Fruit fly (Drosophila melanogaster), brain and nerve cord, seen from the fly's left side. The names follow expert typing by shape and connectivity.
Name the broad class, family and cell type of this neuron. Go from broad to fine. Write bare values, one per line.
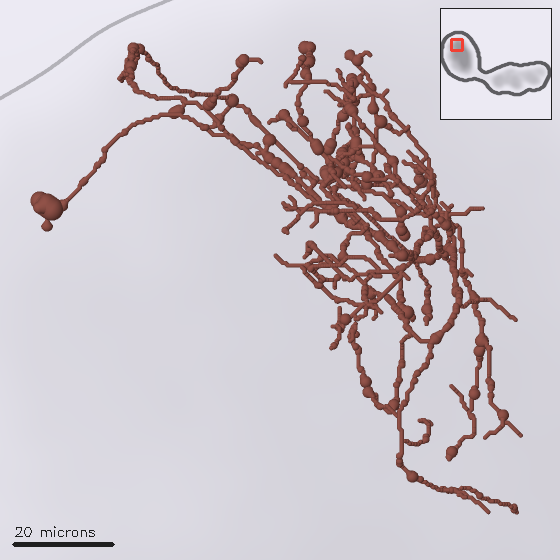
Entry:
central-brain intrinsic neuron
hemilineage LHd1
CB3570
